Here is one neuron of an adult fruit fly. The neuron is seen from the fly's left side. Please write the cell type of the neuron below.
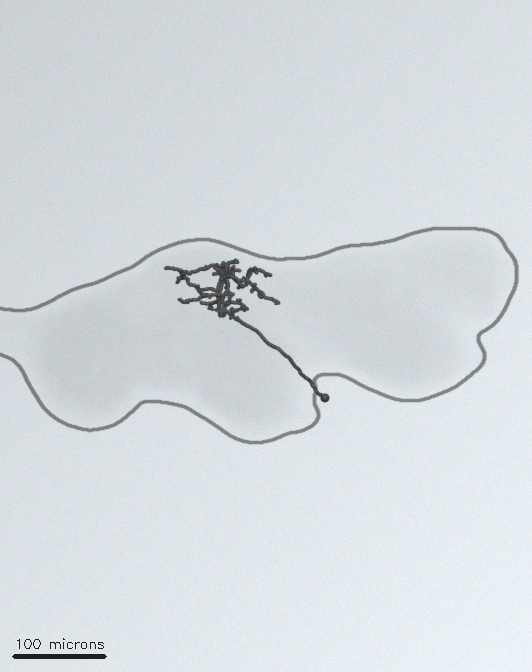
IN12A063_e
